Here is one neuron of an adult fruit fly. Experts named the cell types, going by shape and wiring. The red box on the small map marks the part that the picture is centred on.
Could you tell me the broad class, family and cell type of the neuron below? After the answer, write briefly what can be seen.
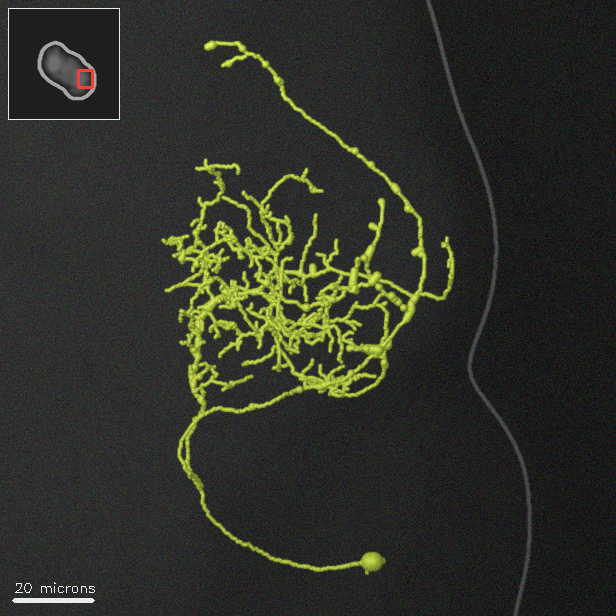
This is a central-brain intrinsic neuron. The family is hemilineage SLPav1_medial. It is of cell type LHAV3e4_a. The cell body is at the bottom of the picture. From top to bottom in the picture it spans about 140 microns.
